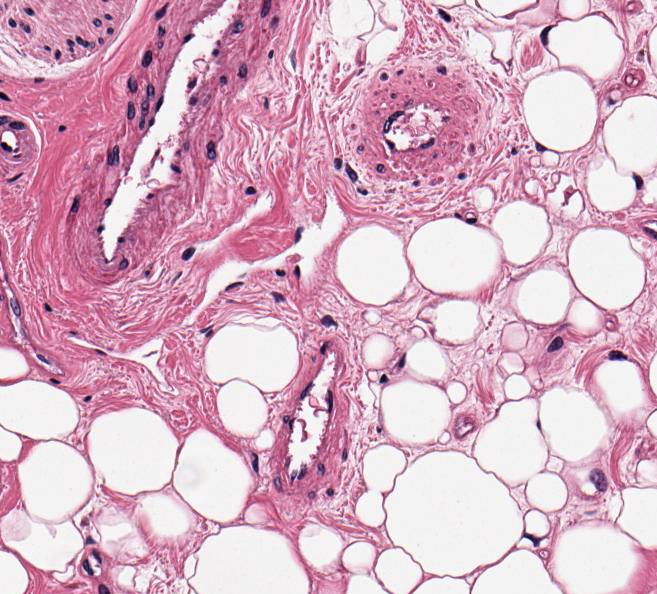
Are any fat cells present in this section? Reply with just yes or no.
Yes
